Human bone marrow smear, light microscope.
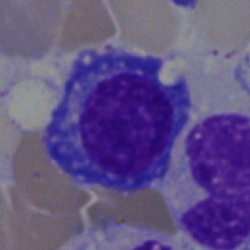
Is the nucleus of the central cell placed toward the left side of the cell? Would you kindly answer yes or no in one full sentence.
No, rather than to the right, most cytoplasm lies to the left of the nucleus.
